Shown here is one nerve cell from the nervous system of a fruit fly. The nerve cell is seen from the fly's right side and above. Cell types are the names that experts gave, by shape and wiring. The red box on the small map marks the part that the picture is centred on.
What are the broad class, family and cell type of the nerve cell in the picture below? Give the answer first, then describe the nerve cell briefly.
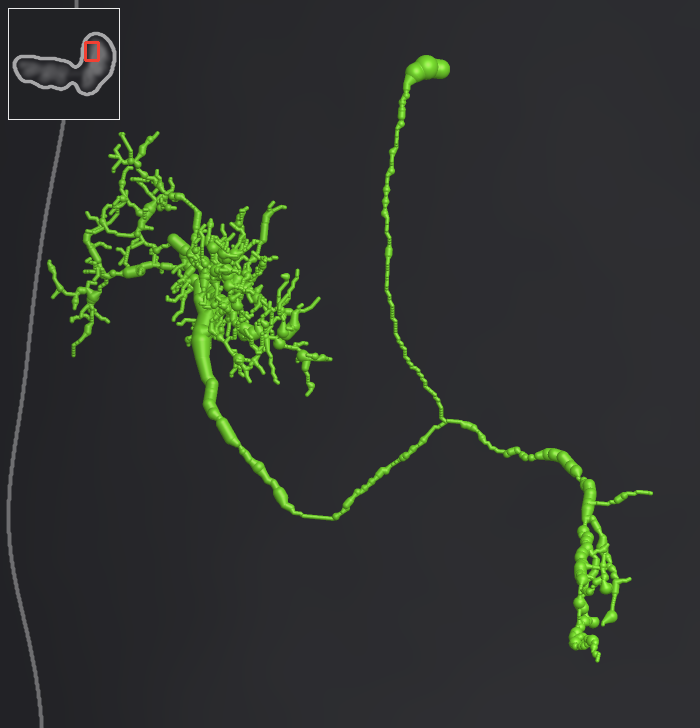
It is a visual projection neuron. The family is hemilineage VPNd1. Its cell type is LPLC1. The cell body is at the top of the picture. The picture shows dozens of branch ends.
